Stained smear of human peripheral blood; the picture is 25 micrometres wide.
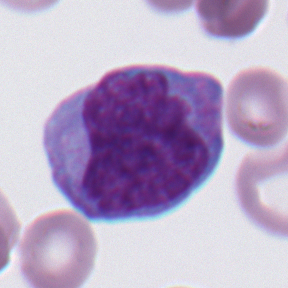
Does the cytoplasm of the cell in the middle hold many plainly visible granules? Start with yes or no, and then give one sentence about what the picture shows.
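No. No distinct granules are seen in the cytoplasm.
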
